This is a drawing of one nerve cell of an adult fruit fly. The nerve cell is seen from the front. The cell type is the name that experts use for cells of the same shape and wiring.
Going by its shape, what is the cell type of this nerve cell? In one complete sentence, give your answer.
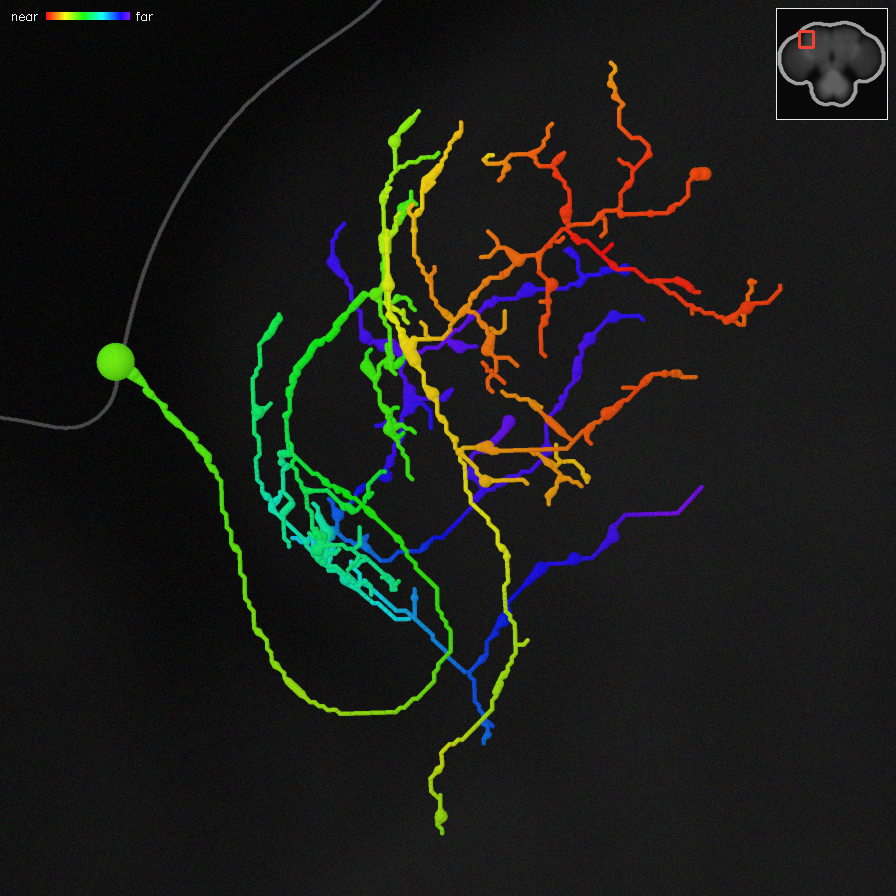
This nerve cell is assigned to the cell type CB3016.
